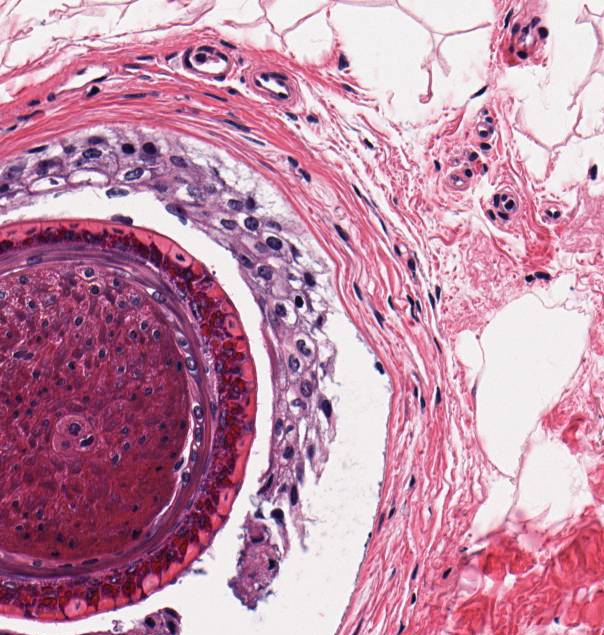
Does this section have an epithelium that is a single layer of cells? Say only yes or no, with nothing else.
No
